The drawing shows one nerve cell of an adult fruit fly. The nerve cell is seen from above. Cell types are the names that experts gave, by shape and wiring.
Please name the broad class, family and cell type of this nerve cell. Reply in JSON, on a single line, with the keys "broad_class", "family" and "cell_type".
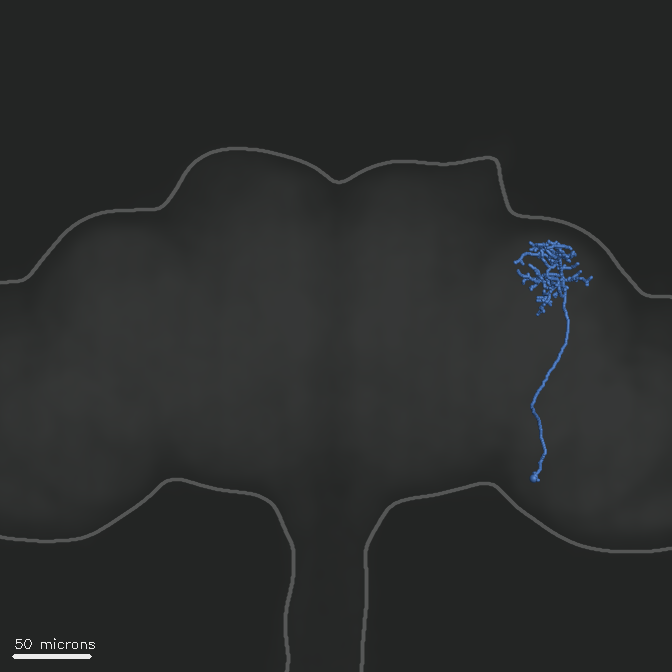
{"broad_class": "central-brain intrinsic neuron", "family": "hemilineage VLPp1", "cell_type": "AVLP548_a"}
